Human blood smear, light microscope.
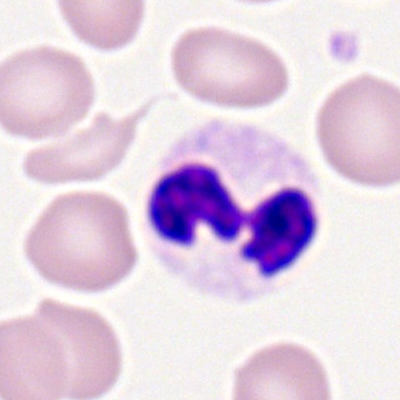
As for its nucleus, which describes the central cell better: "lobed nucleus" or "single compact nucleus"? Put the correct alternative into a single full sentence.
Its nucleus is formed by two or more separate lobes or segments.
